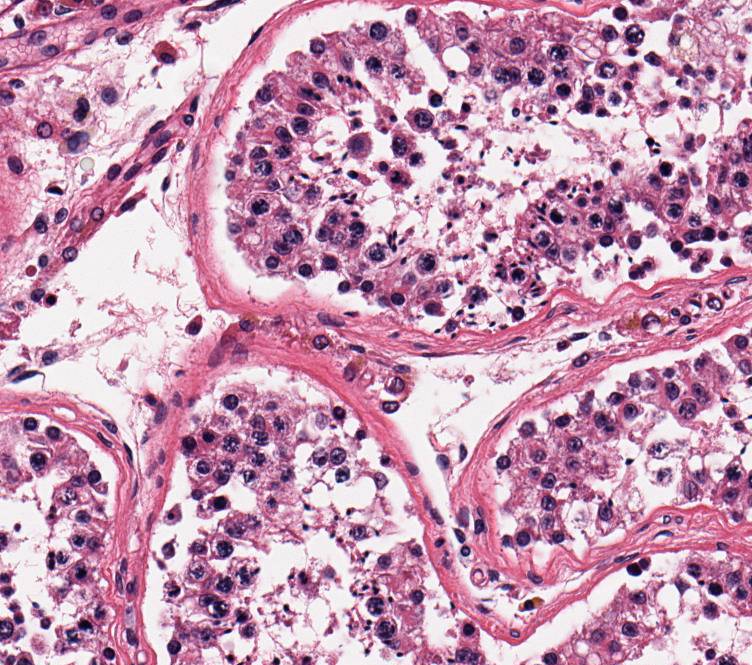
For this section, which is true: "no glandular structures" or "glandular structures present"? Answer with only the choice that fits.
Glandular structures present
